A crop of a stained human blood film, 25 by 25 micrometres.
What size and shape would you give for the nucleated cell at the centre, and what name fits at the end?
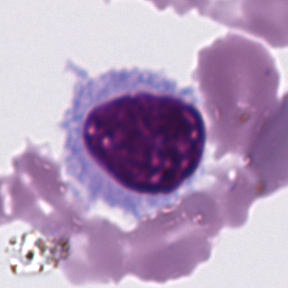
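Nucleus is oval, about 11 by 9 micrometres, with no indentation or lobes. The chromatin's dark purple, with small paler spots scattered through it. Around it the cytoplasm is pale greyish blue, its rim wider on the left side than on the right. It's a hairy cell.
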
